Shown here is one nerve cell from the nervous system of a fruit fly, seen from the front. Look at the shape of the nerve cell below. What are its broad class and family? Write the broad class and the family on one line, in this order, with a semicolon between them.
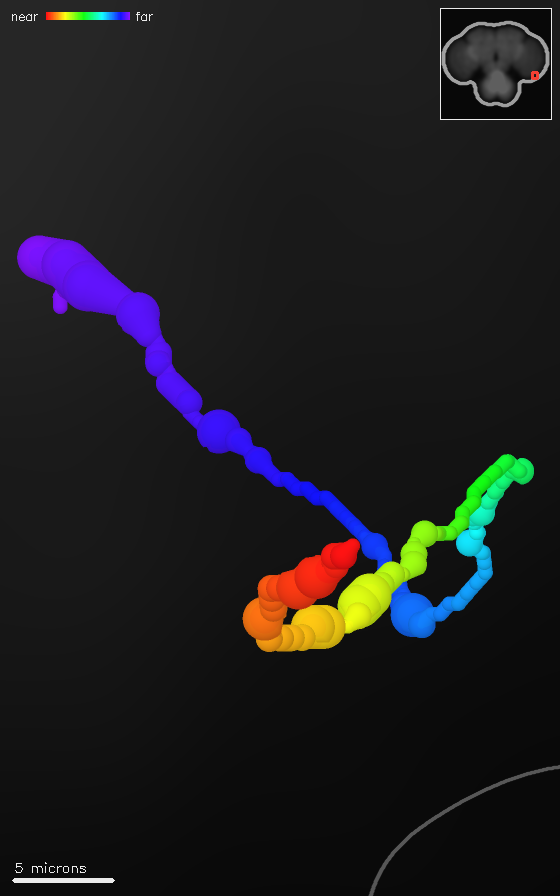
photoreceptor or other optic-lobe sensory neuron; class visual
